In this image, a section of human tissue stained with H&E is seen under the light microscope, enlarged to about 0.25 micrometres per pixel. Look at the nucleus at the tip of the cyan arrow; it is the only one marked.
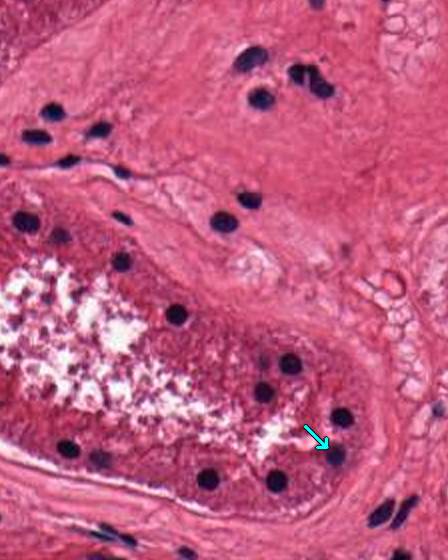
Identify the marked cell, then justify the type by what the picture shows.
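The marked cell is a proximal tubule cell. The nucleus is round and evenly dark, about the same size as the other nuclei lining this tubule. The nucleus sits toward the outer edge of the tubule, away from the pale central lumen.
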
